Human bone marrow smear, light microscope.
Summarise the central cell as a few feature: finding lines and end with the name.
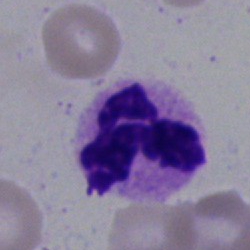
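Nucleus: divided into several lobes
Chromatin: dense, clumped, dark purple
Cytoplasm: pale pinkish-lilac
Granules: fine and faint
Name: segmented neutrophil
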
